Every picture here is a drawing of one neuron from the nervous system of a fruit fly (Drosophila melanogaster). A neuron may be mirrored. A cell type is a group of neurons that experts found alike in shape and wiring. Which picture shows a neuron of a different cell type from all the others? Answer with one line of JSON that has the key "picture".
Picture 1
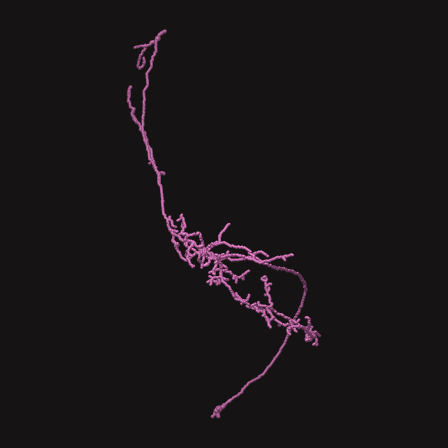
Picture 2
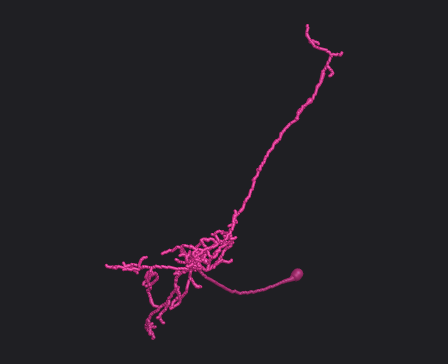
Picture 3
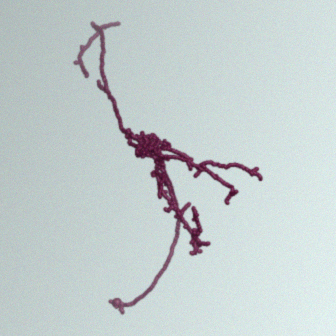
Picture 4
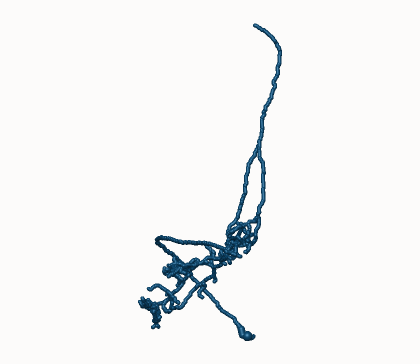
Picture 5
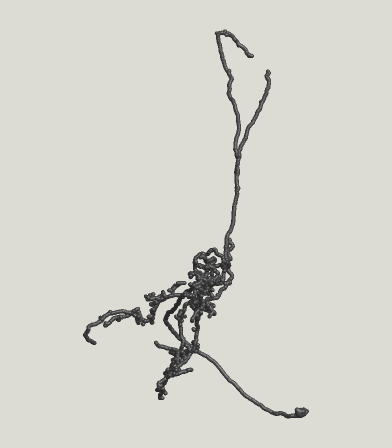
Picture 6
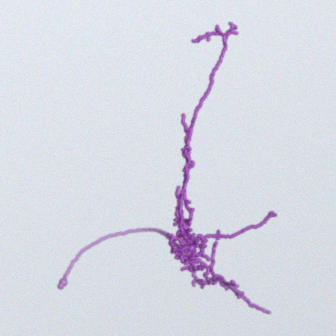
{"picture": 6}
